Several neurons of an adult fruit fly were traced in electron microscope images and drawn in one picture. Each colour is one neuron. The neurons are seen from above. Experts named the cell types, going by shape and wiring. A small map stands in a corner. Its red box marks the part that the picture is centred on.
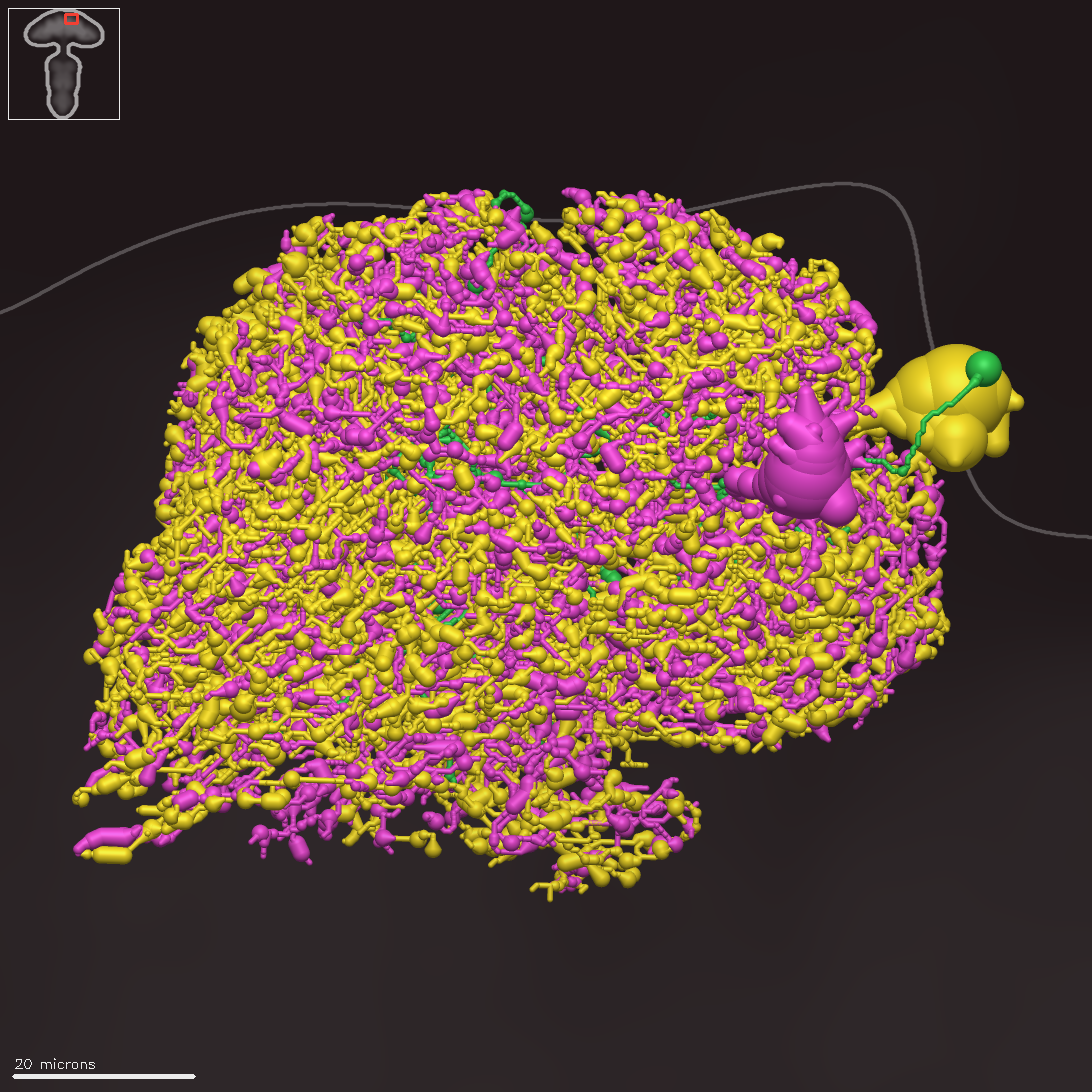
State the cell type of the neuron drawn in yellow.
lLN2F_b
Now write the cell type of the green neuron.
lLN13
